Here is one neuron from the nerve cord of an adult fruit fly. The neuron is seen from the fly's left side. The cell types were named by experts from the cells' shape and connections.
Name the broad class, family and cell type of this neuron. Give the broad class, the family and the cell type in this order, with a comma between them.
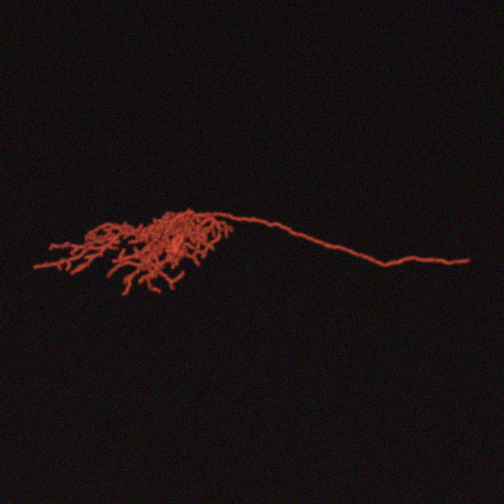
motor neuron of the nerve cord, MNad, MNad01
